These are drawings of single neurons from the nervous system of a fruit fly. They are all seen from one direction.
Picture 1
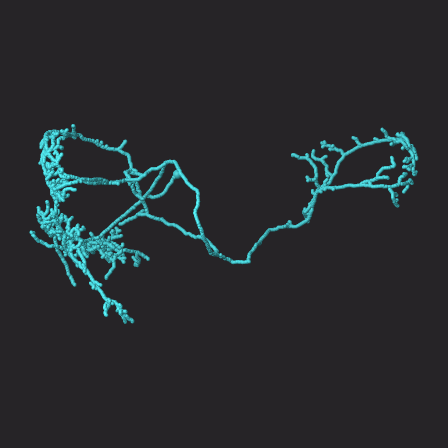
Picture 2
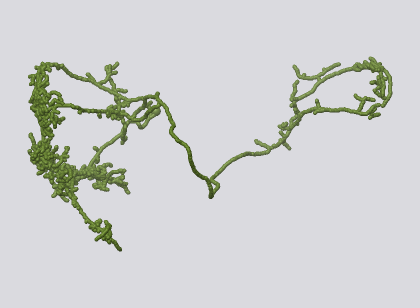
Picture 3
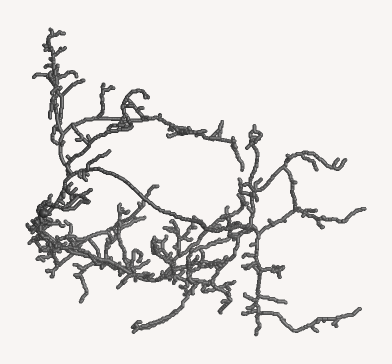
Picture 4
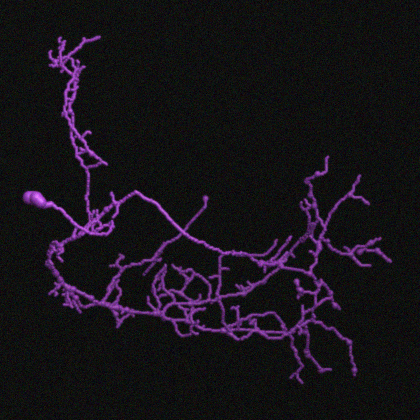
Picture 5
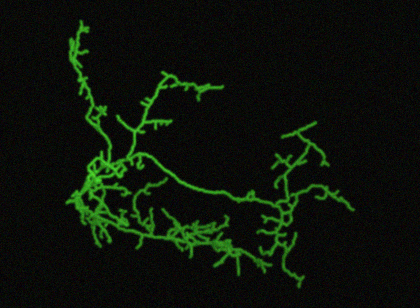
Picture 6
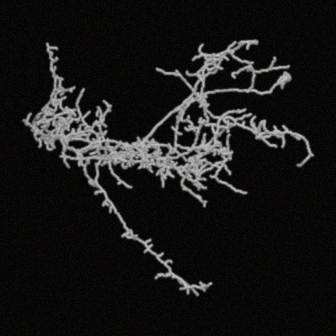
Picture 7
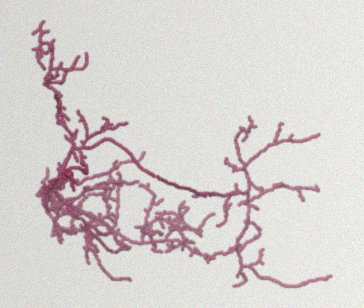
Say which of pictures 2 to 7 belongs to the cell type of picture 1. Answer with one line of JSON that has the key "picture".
{"picture": 2}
